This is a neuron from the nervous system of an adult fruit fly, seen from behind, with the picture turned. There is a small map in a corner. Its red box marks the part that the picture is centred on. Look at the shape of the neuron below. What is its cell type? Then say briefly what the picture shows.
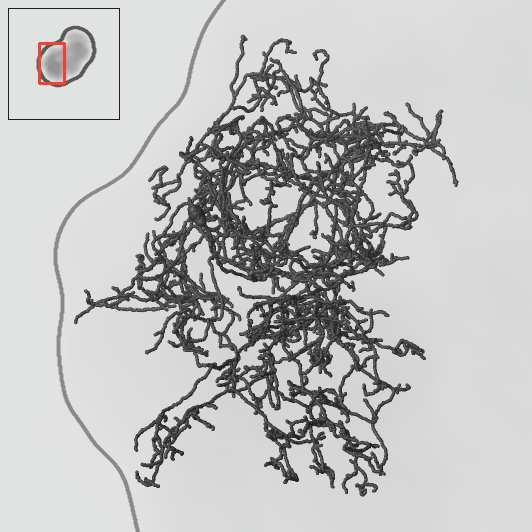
It is of cell type INXXX045. Its broad class is nerve-cord intrinsic neuron. More than a hundred branch ends can be seen. As drawn here it is about as wide as it is tall.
